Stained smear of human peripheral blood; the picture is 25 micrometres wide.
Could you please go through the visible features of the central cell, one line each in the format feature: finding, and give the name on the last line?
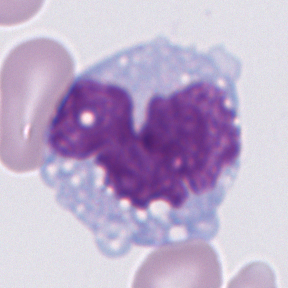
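Nucleus: deep notch from the upper edge, splitting it into left and right halves
Chromatin: fairly fine and lacy, not coarse dark clumps
Cytoplasm: pale greyish blue, many small clear vacuoles scattered through
Name: monocyte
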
